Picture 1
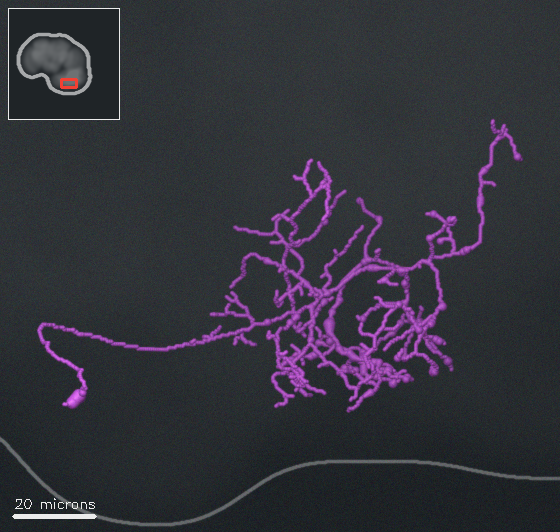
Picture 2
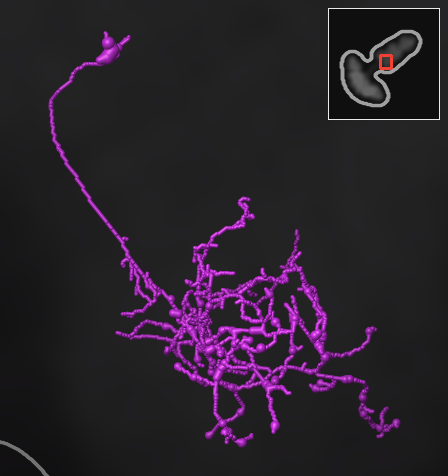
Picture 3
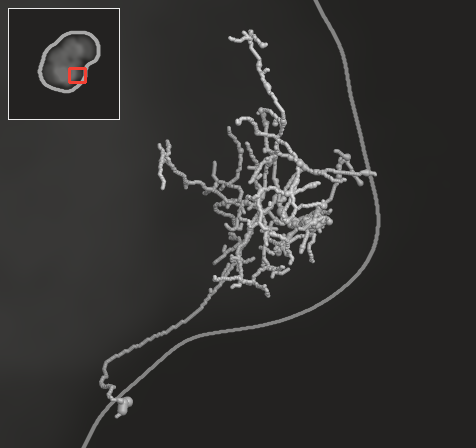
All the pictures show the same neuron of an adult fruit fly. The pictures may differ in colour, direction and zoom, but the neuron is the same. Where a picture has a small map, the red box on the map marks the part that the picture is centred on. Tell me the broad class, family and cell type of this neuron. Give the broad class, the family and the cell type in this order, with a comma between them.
nerve-cord intrinsic neuron, hemilineage 13B, IN13B058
